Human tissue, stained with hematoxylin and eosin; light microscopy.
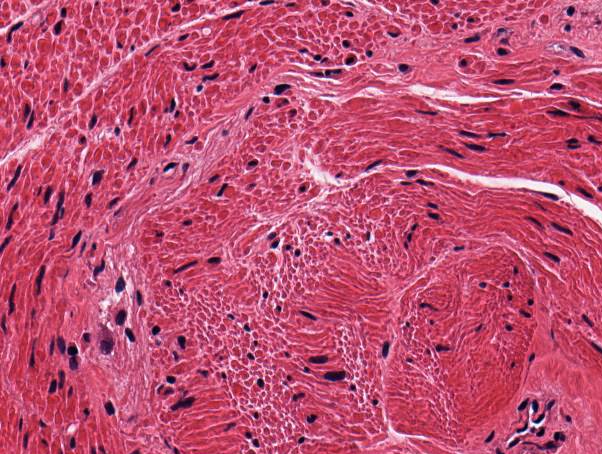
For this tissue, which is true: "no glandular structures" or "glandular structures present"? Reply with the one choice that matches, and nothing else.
No glandular structures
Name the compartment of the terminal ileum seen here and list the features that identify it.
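Answer: smooth muscle, in bundles that run in different directions and interlace. Where cut lengthwise, the cells have elongated, blunt-ended, cigar-shaped nuclei. In the centre and lower middle, cross-cut bundles appear as small rounded profiles, some with a central nucleus. The cytoplasm stains strongly pink with eosin.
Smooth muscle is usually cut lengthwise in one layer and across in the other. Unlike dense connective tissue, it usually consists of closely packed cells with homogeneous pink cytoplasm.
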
